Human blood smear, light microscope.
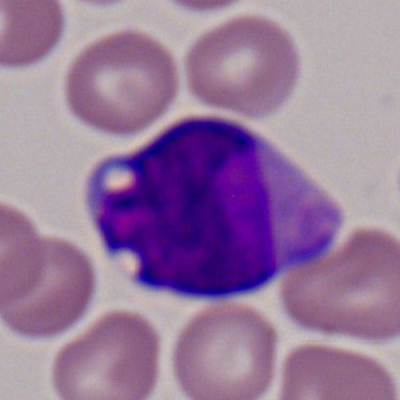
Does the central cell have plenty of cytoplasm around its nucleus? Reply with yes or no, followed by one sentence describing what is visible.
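No. The nucleus fills most of the cell, leaving cytoplasm mainly as a wedge on the right side.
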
